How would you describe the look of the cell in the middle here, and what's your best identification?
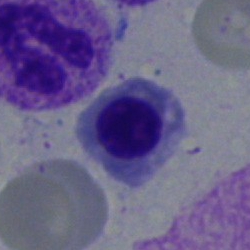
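In the nucleus the chromatin is dense and dark purple, and no nucleoli are visible. The cytoplasm carries no granules, and just to the right of the nucleus it shows a paler zone. This cell is an erythroblast.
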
